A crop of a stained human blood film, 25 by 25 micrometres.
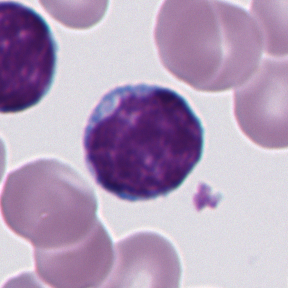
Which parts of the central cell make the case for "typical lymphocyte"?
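Checking this typical lymphocyte against its name, I start with size: the cell is about 10 micrometres across.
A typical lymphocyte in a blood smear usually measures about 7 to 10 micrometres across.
So this one falls within that range, at its upper end. The nucleus is about 10 micrometres across and fills about 80% of the cell's area.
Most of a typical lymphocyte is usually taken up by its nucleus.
That nucleus is round, without indentation or lobes, and its chromatin is dense and coarsely clumped. Around it, the cytoplasm forms only a thin rim, widest at the upper left of the cell.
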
